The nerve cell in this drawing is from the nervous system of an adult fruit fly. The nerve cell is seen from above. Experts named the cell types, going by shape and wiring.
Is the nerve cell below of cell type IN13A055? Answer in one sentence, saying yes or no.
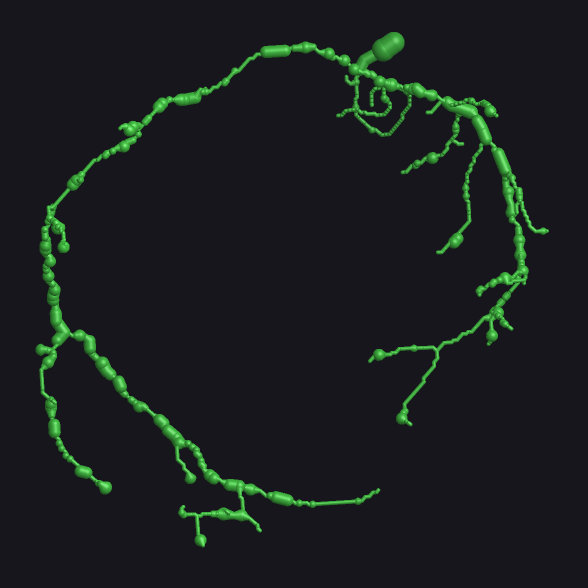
Yes, the nerve cell is recognized as cell type IN13A055.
